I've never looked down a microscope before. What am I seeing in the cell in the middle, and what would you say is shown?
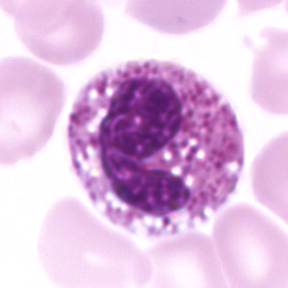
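You'll see coarse, round, reddish-pink granules filling the cytoplasm. The nucleus shows no nucleoli, and the surface has no projections. That's an eosinophil.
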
